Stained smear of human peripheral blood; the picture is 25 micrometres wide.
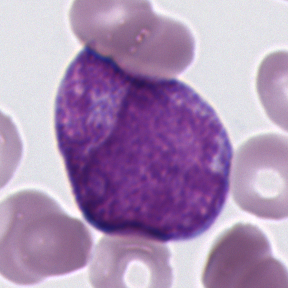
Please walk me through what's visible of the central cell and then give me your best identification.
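First, the outline is oval, its top edge flattened where a red cell presses against it. Next, the chromatin is fine and evenly spread, with no coarse clumps. The cytoplasmic rim is deep blue, and the surface is smooth, without projections. This is an atypical promyelocyte.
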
